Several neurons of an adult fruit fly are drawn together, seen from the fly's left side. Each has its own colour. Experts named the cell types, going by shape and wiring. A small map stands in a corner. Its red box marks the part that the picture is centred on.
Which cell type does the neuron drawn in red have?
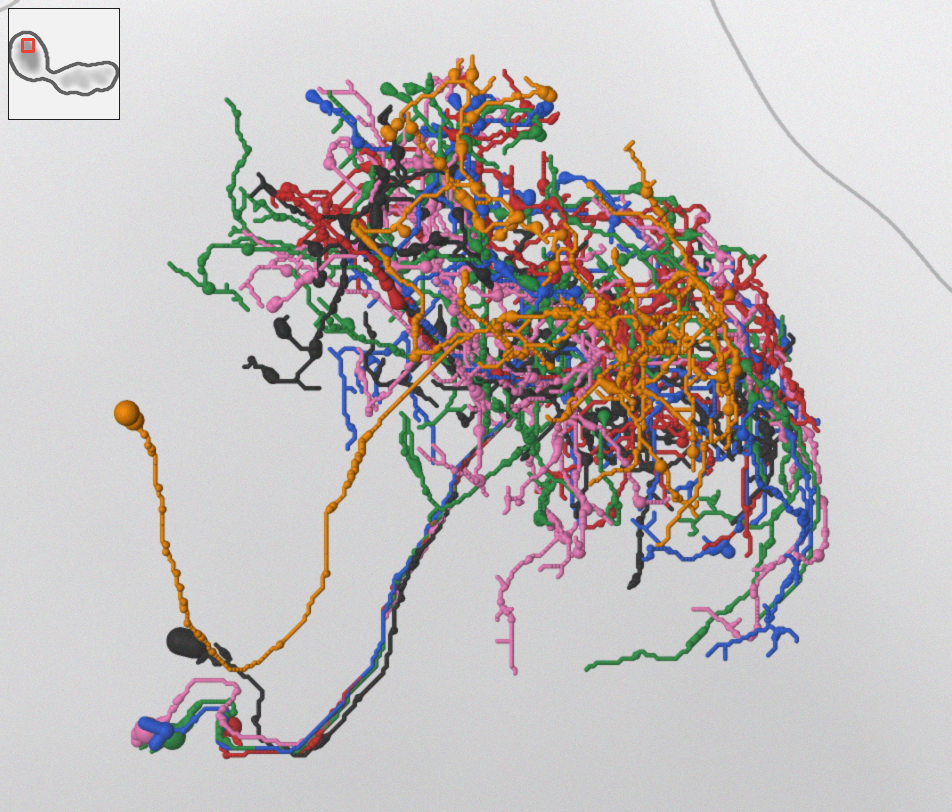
LHAV6b3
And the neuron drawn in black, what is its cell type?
CB2172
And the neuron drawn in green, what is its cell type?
CB2226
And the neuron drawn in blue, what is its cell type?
LHAV6a7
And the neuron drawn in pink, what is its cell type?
CB3023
